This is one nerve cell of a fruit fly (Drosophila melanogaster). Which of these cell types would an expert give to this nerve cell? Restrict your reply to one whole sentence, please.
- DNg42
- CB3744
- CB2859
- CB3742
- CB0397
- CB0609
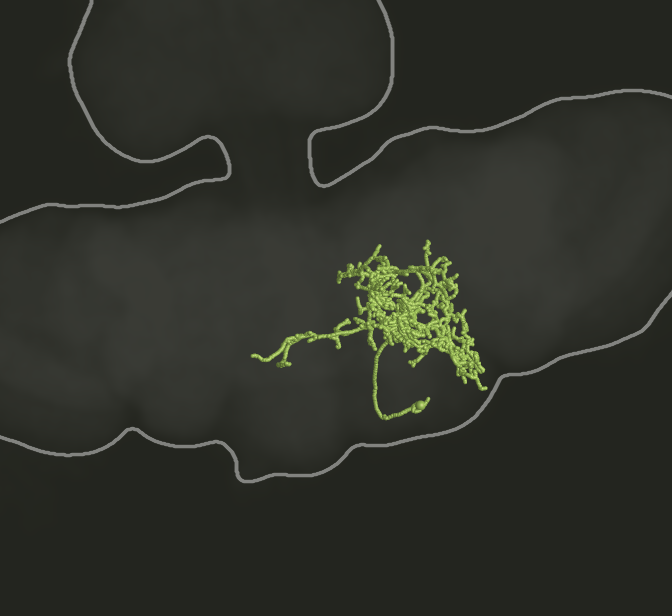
This nerve cell is classified under the cell type CB0397.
